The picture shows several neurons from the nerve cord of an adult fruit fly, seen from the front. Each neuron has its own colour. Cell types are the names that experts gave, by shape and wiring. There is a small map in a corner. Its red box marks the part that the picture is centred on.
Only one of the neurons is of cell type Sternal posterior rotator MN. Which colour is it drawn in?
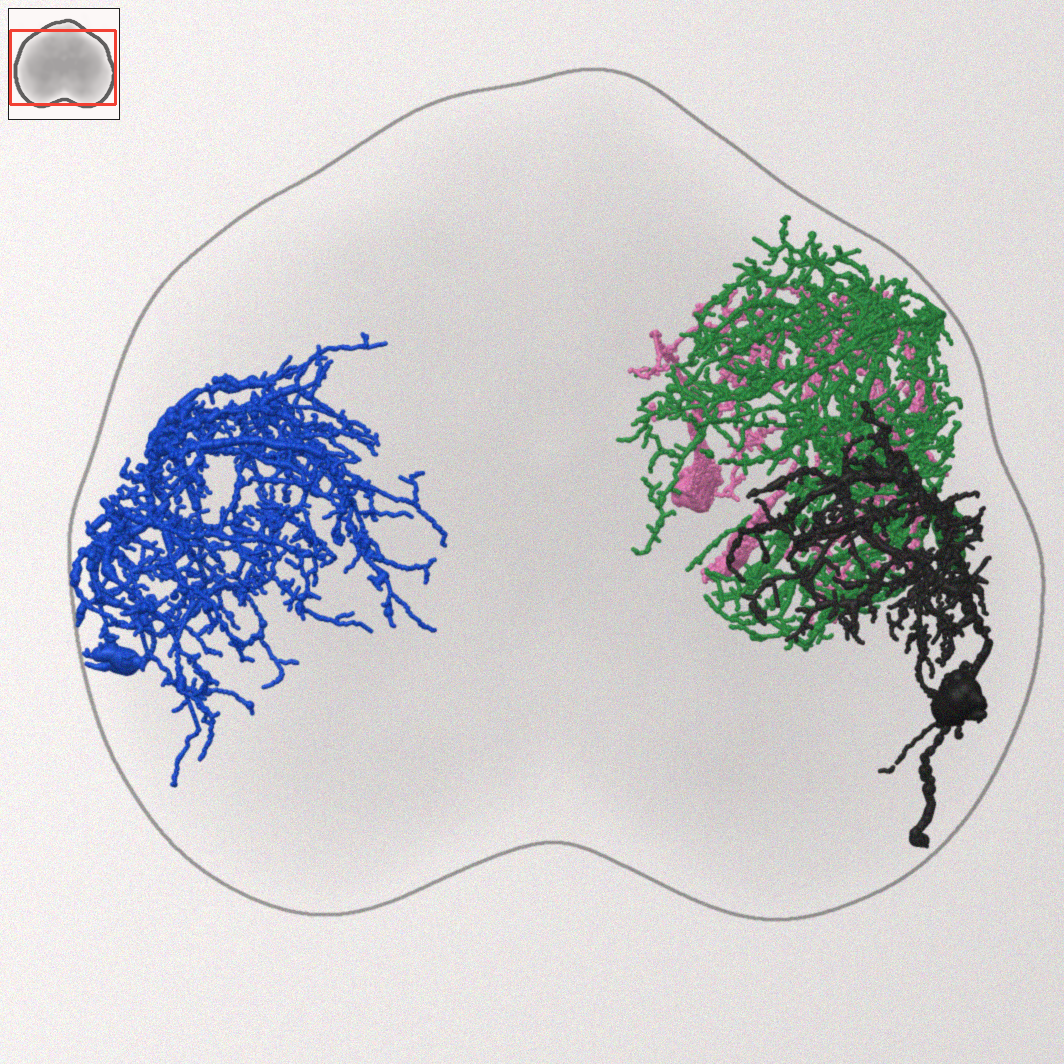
pink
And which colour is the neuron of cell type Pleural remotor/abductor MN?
green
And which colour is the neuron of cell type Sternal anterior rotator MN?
black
